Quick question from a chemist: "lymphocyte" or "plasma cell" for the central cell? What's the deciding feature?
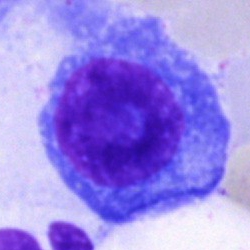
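This is a plasma cell rather than a lymphocyte.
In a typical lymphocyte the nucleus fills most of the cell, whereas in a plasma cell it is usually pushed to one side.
Here the nucleus sits off-centre, toward the left side of the cell, which matches the plasma cell. The cytoplasm stains blue. The outline is irregular and somewhat angular rather than smoothly round, and the chromatin is patchy, with darker purple clumps and paler areas between them.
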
